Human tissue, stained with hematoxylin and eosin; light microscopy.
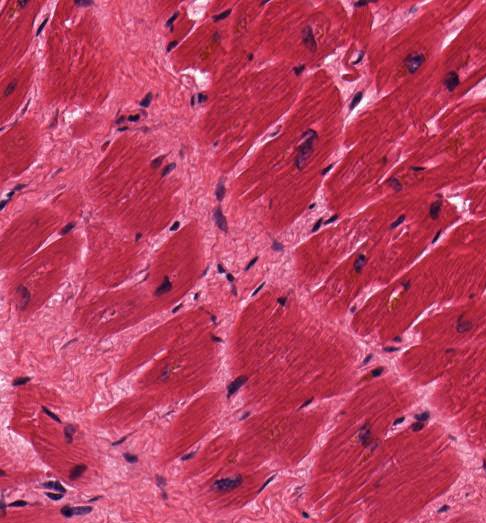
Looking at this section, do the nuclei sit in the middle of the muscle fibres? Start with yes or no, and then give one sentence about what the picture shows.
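Yes. The muscle fibres have deeply eosinophilic cytoplasm with centrally placed nuclei.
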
